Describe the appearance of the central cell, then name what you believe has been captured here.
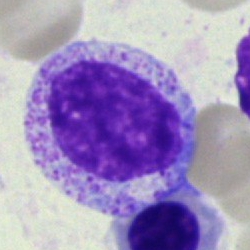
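Notice the smooth outline, round to slightly oval. The cytoplasm holds many purple granules, spread over the whole rim right out to the cell edge, and between them it is pale blue. What you are looking at is a myelocyte.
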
